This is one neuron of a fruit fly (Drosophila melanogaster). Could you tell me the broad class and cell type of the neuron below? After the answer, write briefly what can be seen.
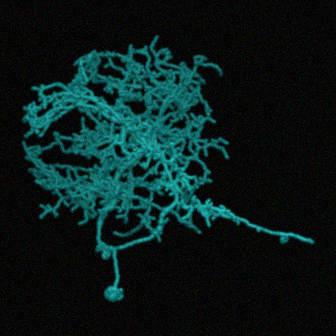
This is a central-brain intrinsic neuron. The cell type is AVLP590. The picture shows dozens of branch ends. As drawn here it is about as wide as it is tall.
